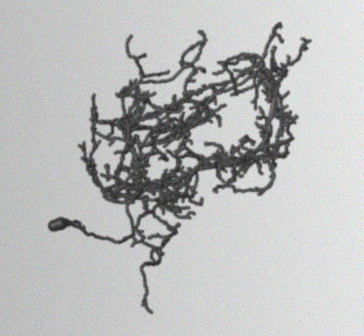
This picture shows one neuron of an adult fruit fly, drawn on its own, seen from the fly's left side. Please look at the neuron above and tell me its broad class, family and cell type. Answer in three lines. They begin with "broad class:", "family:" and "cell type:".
broad class: nerve-cord intrinsic neuron
family: hemilineage 14A
cell type: IN14A006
